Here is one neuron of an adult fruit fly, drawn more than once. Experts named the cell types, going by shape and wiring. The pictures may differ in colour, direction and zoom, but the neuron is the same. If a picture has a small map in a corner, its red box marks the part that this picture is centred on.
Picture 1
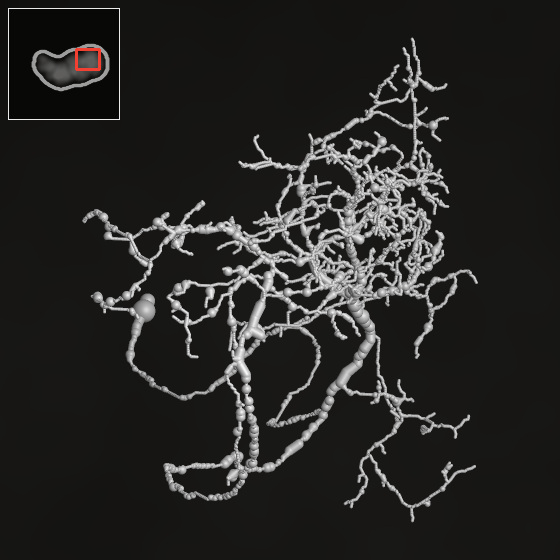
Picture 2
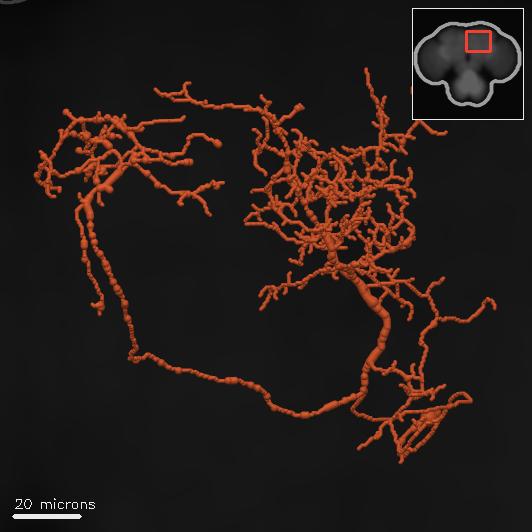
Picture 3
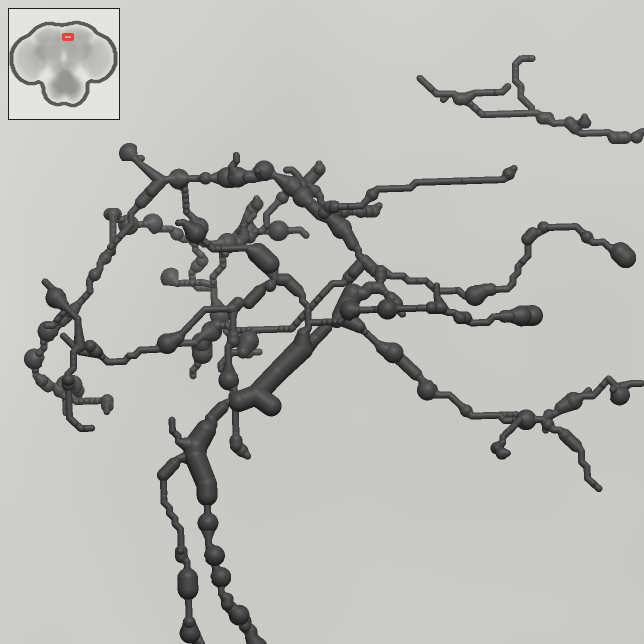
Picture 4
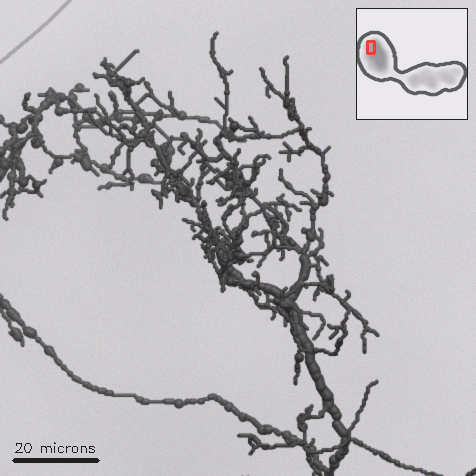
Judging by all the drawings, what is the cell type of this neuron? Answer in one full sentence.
For this neuron, the cell type is SMP555.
